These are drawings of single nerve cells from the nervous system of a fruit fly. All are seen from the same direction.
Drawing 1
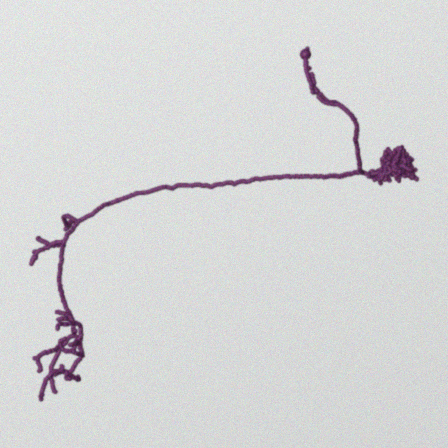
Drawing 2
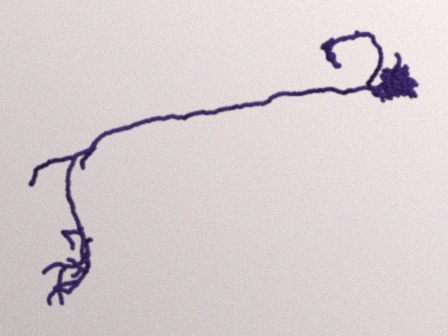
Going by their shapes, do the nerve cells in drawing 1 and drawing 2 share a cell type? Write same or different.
same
